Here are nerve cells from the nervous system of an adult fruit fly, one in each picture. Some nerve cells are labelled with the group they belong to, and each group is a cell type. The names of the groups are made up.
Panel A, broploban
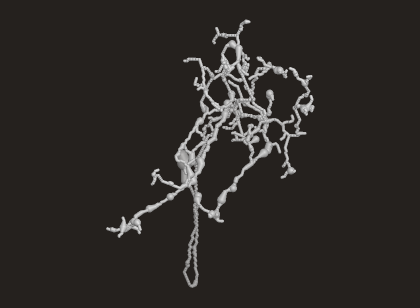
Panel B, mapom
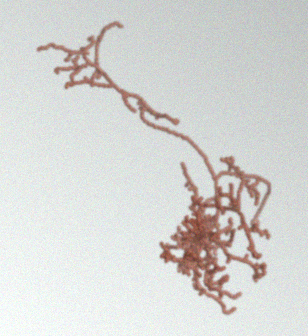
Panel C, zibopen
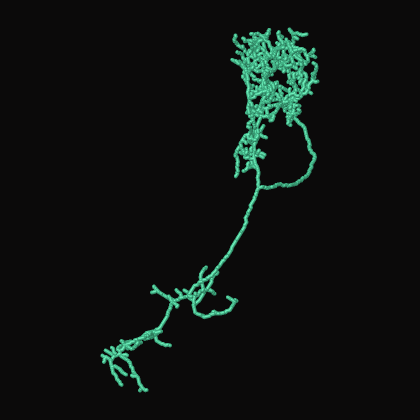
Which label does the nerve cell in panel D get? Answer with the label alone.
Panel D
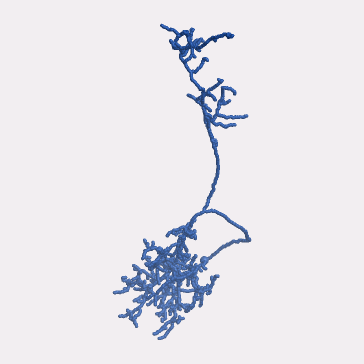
zibopen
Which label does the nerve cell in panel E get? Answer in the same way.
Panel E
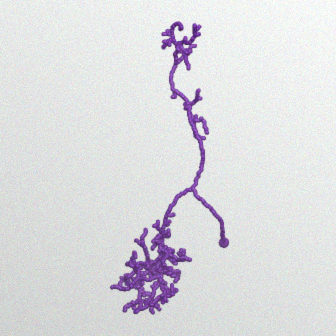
zibopen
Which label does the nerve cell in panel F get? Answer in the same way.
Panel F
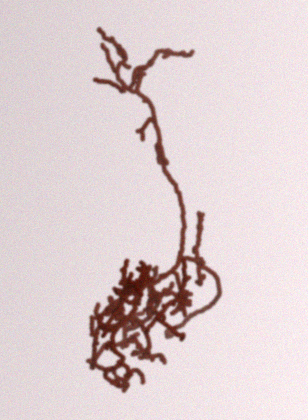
mapom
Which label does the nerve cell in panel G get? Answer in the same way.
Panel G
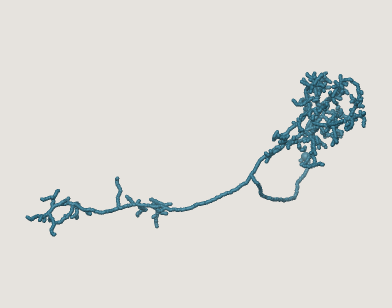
zibopen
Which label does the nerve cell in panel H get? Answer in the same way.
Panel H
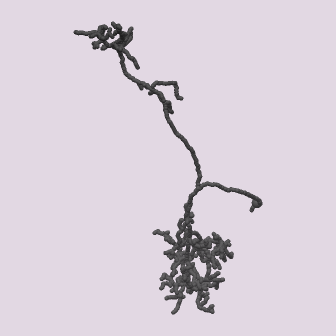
zibopen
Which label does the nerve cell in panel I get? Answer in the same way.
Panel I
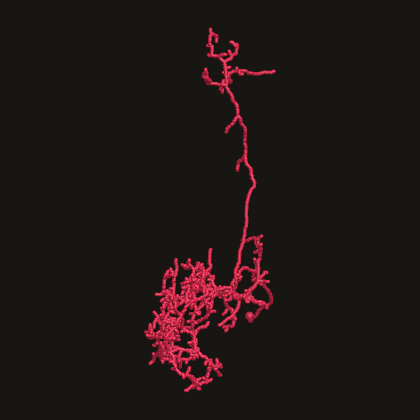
mapom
